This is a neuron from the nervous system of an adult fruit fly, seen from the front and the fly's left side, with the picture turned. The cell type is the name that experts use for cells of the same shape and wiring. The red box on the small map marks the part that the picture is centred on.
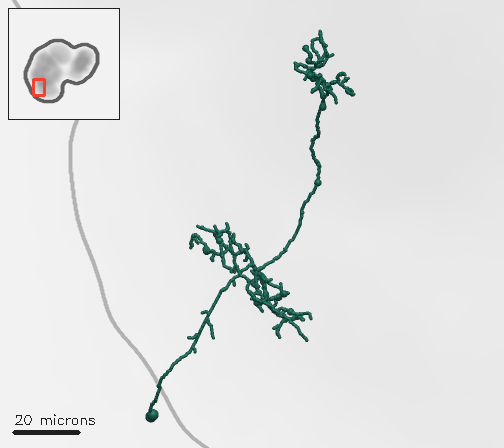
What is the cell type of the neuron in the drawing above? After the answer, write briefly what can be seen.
Its cell type is Tm35. It is an optic-lobe intrinsic neuron. By the scale bar it is about 120 microns tall in this view. The picture shows dozens of branch ends.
